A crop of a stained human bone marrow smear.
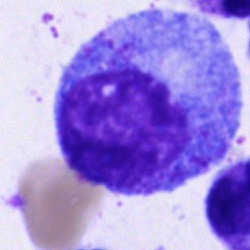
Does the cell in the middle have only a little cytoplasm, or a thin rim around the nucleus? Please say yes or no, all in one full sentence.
No, the cytoplasm is broad rather than a narrow rim.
